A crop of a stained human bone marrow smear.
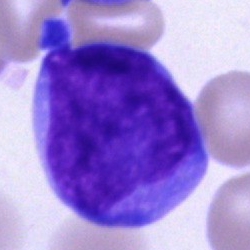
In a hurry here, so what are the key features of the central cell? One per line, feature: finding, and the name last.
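Outline: somewhat angular, not smoothly round
Nucleus: fills most of the cell
Chromatin: fine texture, no coarse dark clumps
Cytoplasm: narrow rim, widest at the lower right
Name: blast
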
